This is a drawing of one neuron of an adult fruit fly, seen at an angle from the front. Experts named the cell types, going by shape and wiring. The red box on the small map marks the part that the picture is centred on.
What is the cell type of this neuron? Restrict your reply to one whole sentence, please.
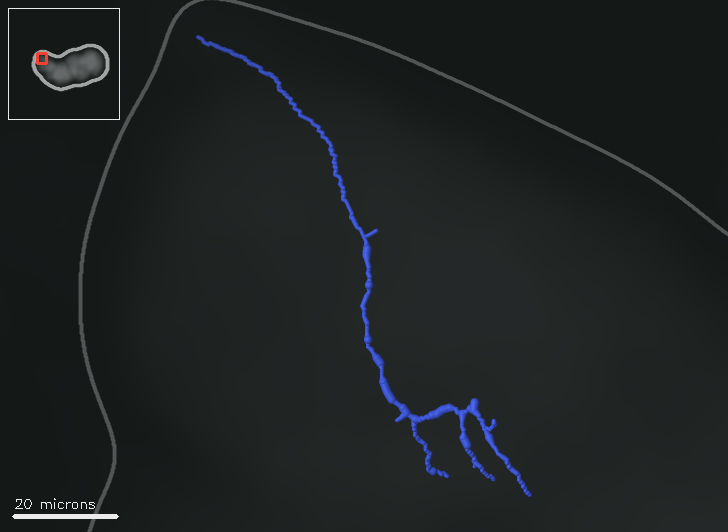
On the level of cell type, this neuron is SNxx14.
